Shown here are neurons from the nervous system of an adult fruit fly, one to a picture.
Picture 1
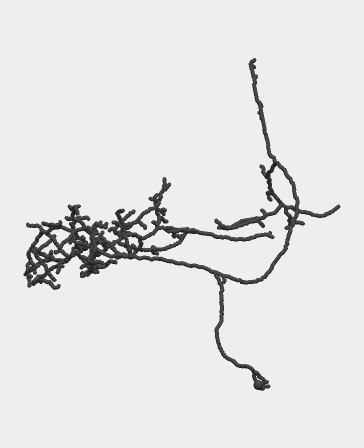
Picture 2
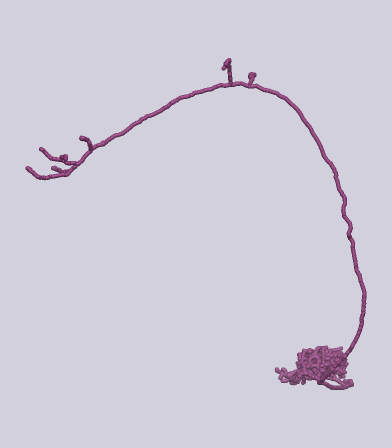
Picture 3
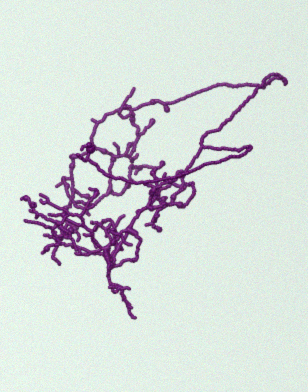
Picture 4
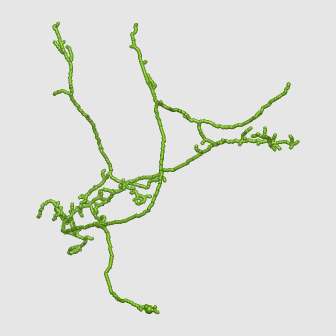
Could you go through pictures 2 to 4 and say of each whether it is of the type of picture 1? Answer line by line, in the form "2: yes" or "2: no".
2: no
3: no
4: yes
